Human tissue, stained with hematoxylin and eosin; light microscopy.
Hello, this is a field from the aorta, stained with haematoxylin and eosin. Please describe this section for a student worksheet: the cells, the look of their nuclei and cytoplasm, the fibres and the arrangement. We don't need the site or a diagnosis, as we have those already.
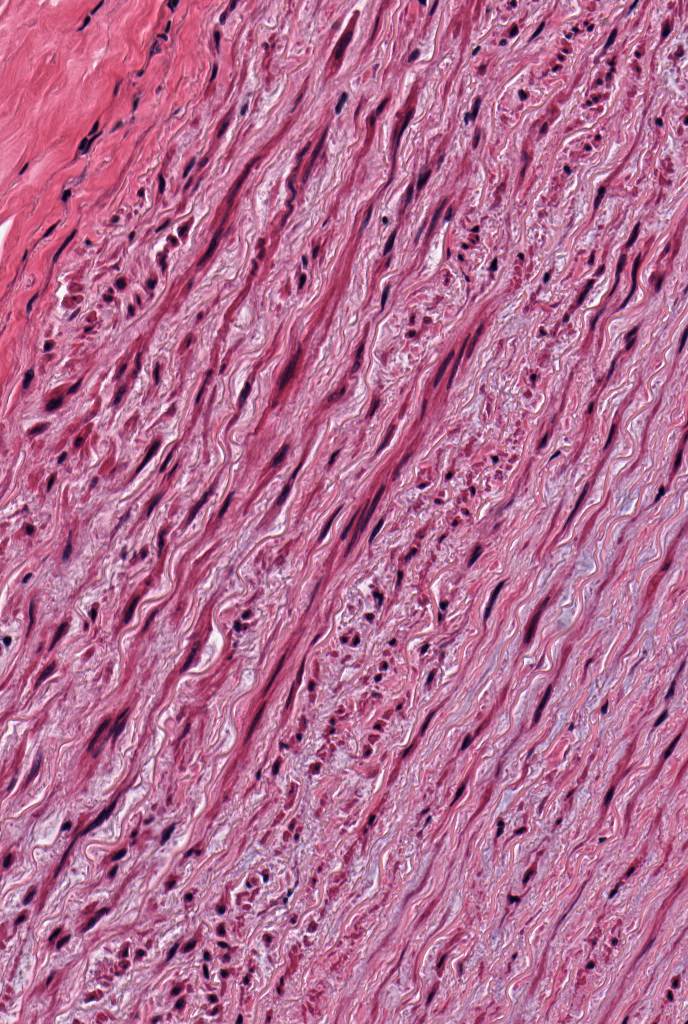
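Across the whole field, long parallel fibres run diagonally from lower left to upper right. These pink fibres follow a wavy, crimped course. Most nuclei are dark, slender and elongated, lying along the fibres. In the paler zones between bundles sit small clusters of rounded dark nuclei.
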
